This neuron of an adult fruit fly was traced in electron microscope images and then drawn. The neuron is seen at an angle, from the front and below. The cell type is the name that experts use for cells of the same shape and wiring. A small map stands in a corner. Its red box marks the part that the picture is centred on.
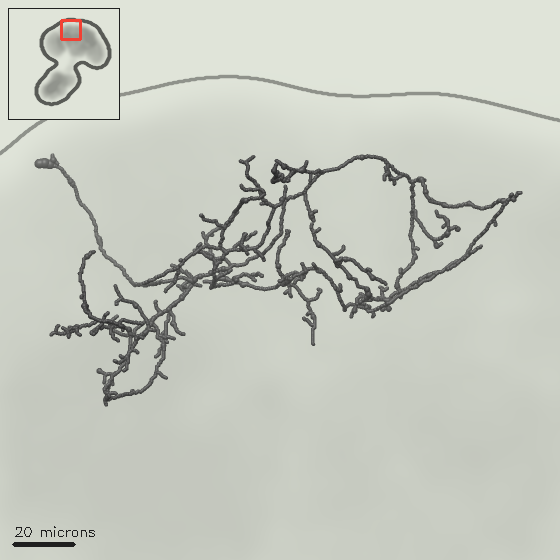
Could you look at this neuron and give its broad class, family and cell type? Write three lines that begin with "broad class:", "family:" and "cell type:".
broad class: central-brain intrinsic neuron
family: hemilineage VLPd&p1_posterior
cell type: SMP248_b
